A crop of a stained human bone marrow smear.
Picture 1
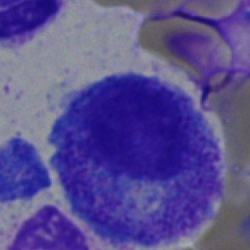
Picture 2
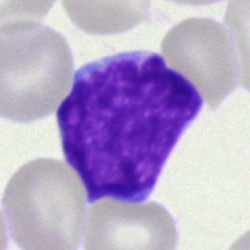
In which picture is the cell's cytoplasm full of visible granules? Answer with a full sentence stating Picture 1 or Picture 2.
Many visible granules are present in the cytoplasm of the cell in picture 1.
